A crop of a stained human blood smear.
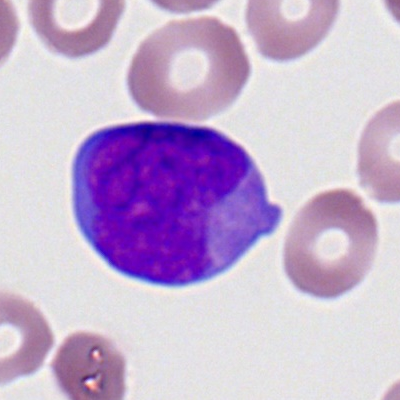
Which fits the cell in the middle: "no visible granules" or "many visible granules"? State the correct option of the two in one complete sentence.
Visible granules are absent from the cytoplasm of the cell.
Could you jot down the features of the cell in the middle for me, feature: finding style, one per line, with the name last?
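Outline: rounded, smooth edge, one small bulge on the right
Nucleus: large, filling most of the cell
Chromatin: purple, patchy, darker clumps between lighter areas
Cytoplasm: paler lilac zone against the right side of the nucleus
Identity: myeloblast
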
